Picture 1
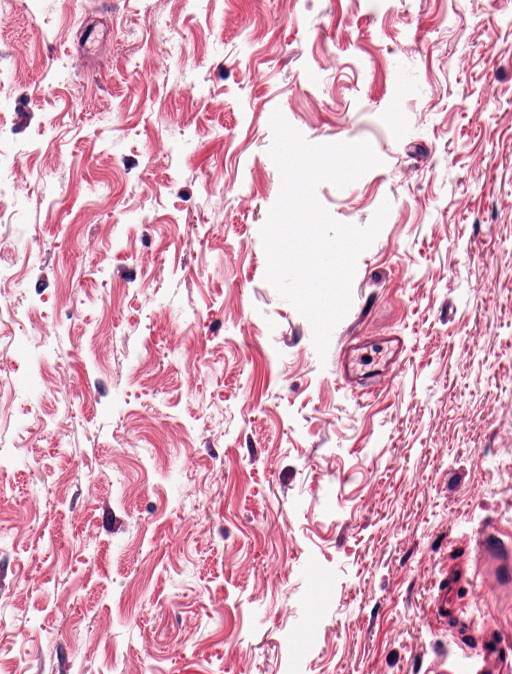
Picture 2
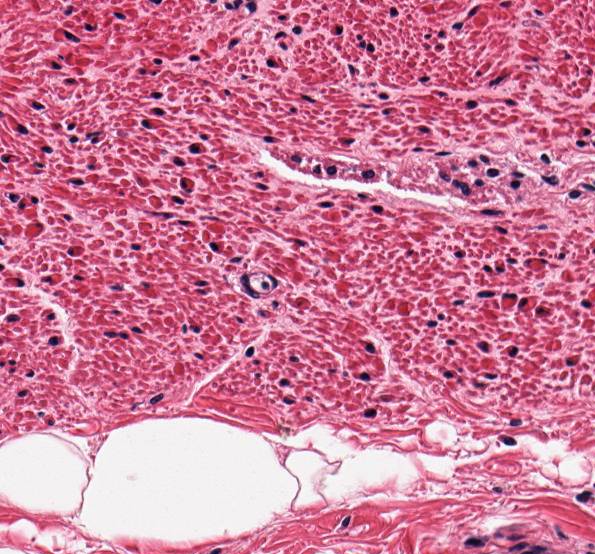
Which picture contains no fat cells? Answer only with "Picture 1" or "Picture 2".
Picture 1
